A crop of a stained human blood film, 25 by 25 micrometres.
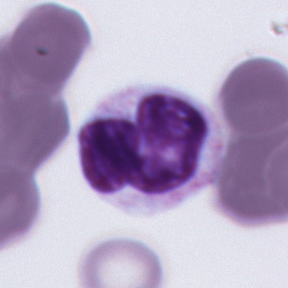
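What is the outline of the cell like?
Round and smooth.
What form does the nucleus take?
Two lobes lying side by side, left and right; the nucleus is about 12 by 8 micrometres, its chromatin dark purple and coarsely clumped.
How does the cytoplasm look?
Very pale, almost colourless.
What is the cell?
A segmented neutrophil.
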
